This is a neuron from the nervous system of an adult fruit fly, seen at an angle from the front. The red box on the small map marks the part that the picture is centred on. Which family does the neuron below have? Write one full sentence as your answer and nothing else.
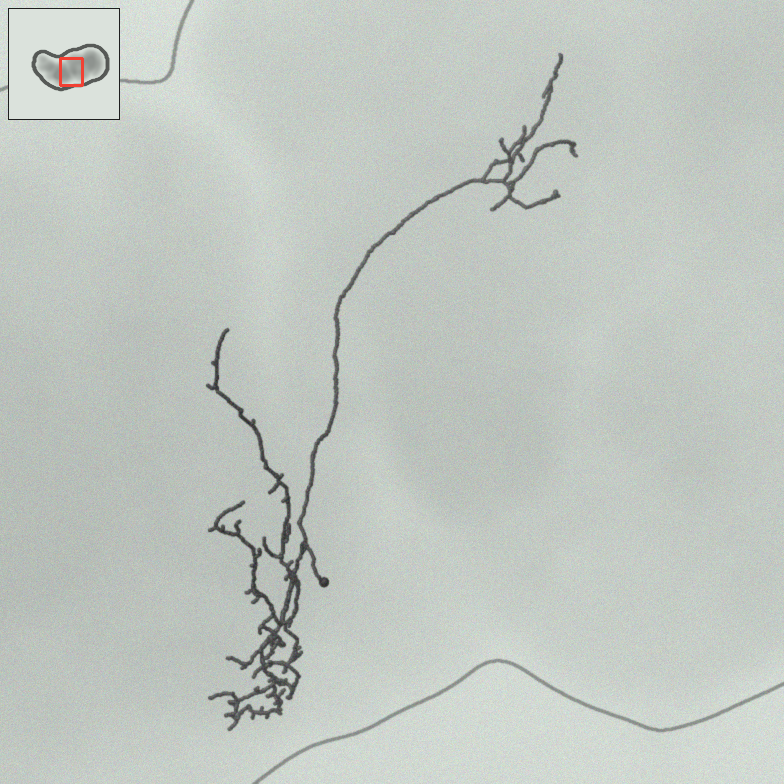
The family that includes this neuron is MeVP.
